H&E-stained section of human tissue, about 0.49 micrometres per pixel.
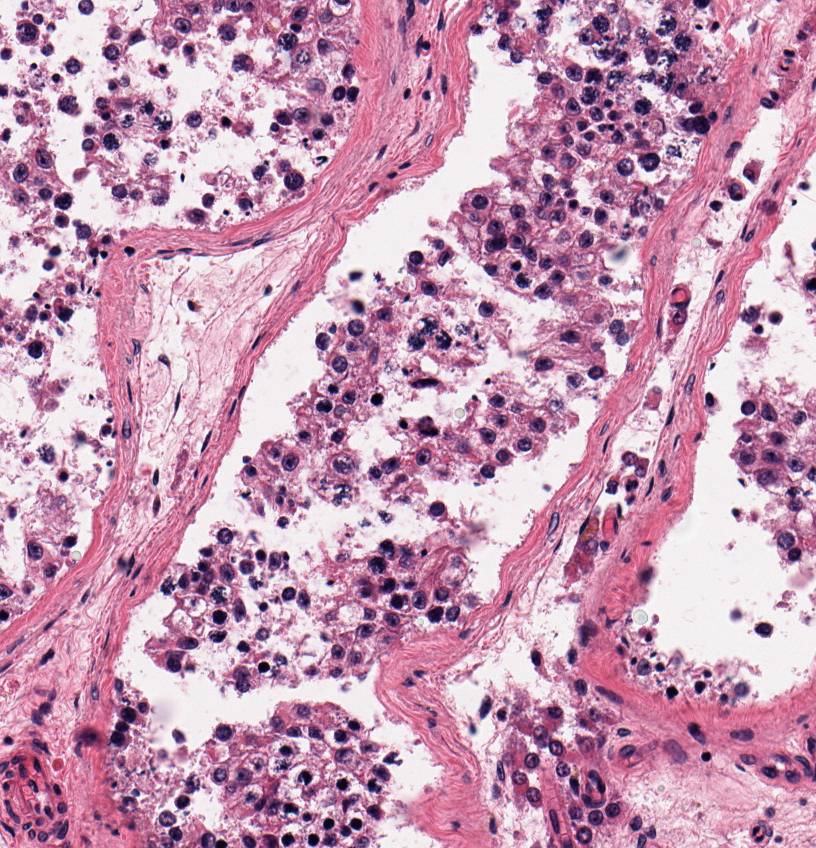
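Testis: unit walls are thick, wavy pink collagen layers parallel to each unit's edge, flattened spindle nuclei along them. Inside, cells lie loose and discohesive, clustered or single, not layered against the wall. Many have round nuclei, a large share small, dense, nearly black. Larger ones have pale pink, somewhat granular cytoplasm around a central round nucleus.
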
